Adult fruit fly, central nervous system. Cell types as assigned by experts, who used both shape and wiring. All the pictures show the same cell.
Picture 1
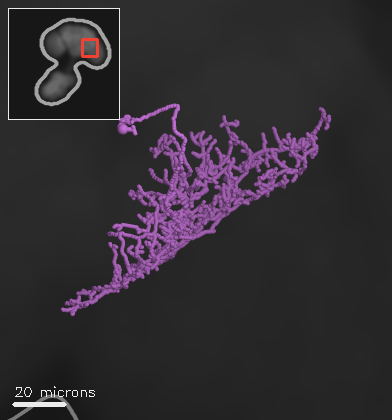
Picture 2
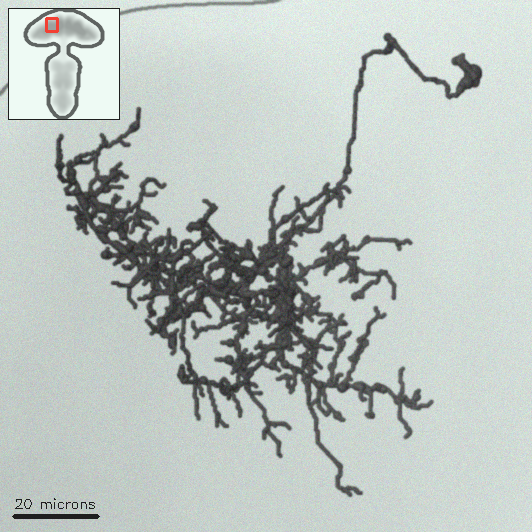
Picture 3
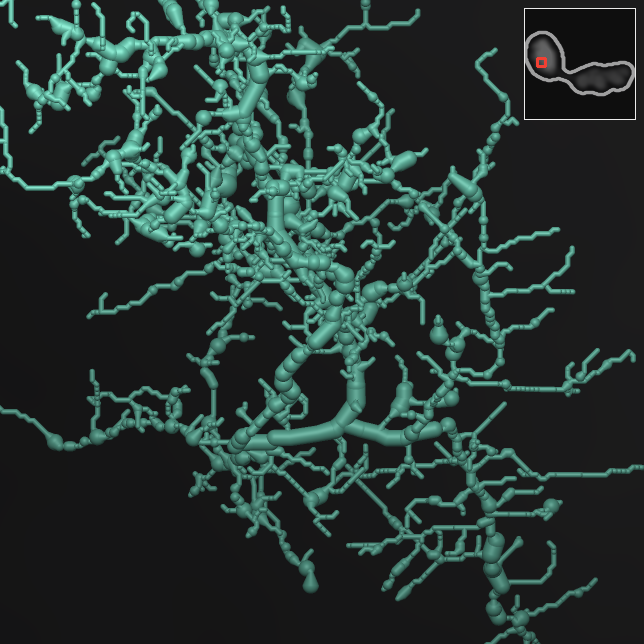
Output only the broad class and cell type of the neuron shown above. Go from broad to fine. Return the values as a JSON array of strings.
["central-brain intrinsic neuron", "AVLP614"]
